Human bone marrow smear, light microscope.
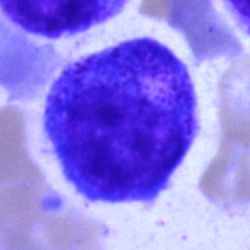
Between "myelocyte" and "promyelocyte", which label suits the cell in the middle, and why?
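Promyelocyte, not myelocyte. Deciding feature: fine reddish-purple granules, most visible over the upper right of the cell.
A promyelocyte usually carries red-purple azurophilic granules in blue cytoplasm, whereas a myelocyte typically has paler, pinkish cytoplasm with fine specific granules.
Also noted: finely stippled rather than clumped chromatin, a roughly round outline with a few blunt angles, and no surface projections.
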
